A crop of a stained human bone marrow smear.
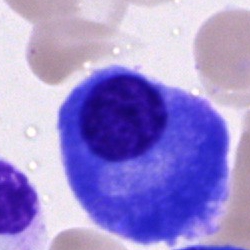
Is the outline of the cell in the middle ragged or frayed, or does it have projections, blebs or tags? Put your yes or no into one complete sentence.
Yes, there is a ragged or frayed outline, or there are projections, blebs or tags, on this cell.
